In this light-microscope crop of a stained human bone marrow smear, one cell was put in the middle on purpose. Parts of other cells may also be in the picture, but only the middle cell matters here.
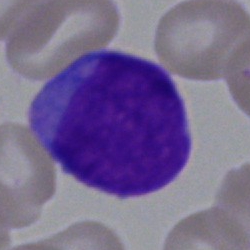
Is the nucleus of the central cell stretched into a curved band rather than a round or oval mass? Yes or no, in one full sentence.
No, the nucleus takes the form of a single compact round or oval mass.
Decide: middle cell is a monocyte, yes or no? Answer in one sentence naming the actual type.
No, looking at the central cell, it is a blast rather than a monocyte.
